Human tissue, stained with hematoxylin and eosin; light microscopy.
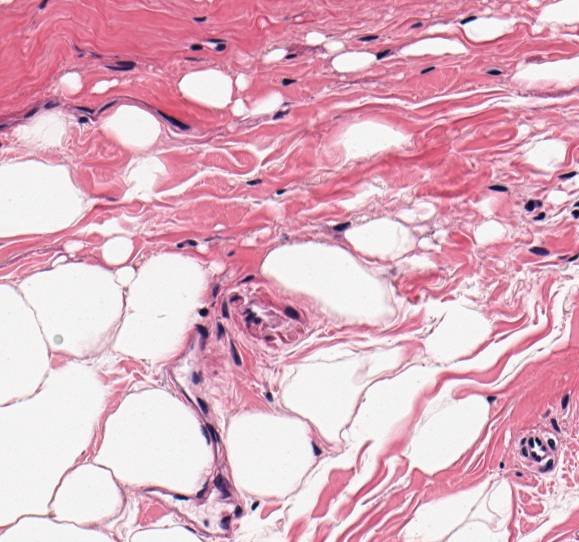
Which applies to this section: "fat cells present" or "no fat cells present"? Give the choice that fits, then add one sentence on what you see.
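Fat cells present. Dense pink collagen fills most of the upper half of the field, while fat cells dominate the lower left.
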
